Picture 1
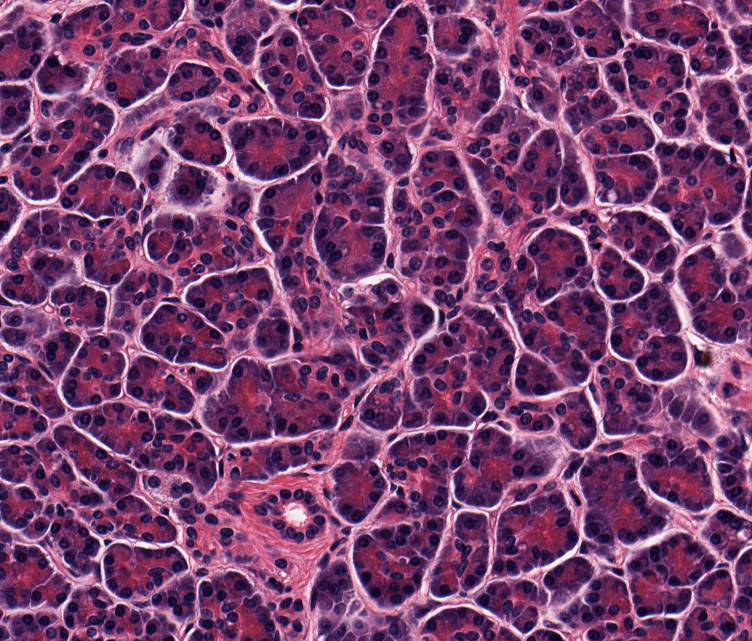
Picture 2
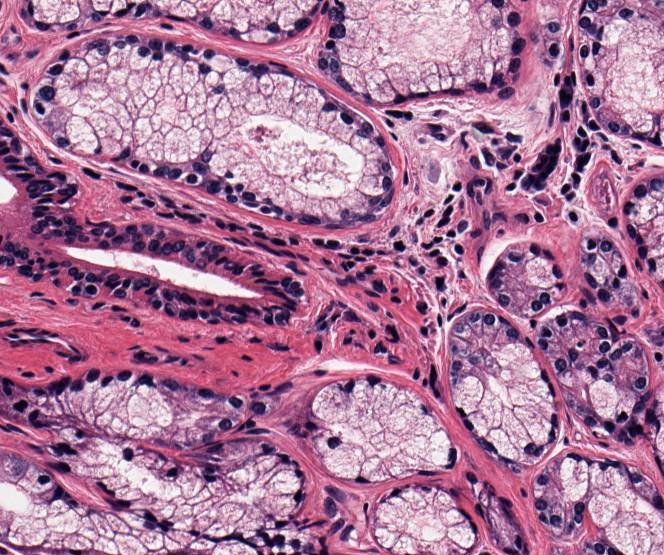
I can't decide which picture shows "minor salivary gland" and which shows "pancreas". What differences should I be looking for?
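Let me see: the pancreas is picture 1, and the minor salivary gland is picture 2. In the pancreas, the acinar cells are pyramidal, their small, round, fairly uniform nuclei sitting basally, away from the acinar centre. Toward each acinus centre the cytoplasm is deeply eosinophilic, while the basal part is more purple, and no fat cells are present. Now picture 2: rounded and elongated glandular units fill the whole field, with bands of pink fibrous stroma between them. Most of the cells have pale, foamy, bubbly cytoplasm, typical of mucous cells, with small, dark, flattened nuclei against the outer edge of each unit. Near the centre, the stroma between units loosens and holds scattered small dark nuclei.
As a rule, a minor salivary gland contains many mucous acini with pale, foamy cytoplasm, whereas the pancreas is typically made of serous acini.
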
